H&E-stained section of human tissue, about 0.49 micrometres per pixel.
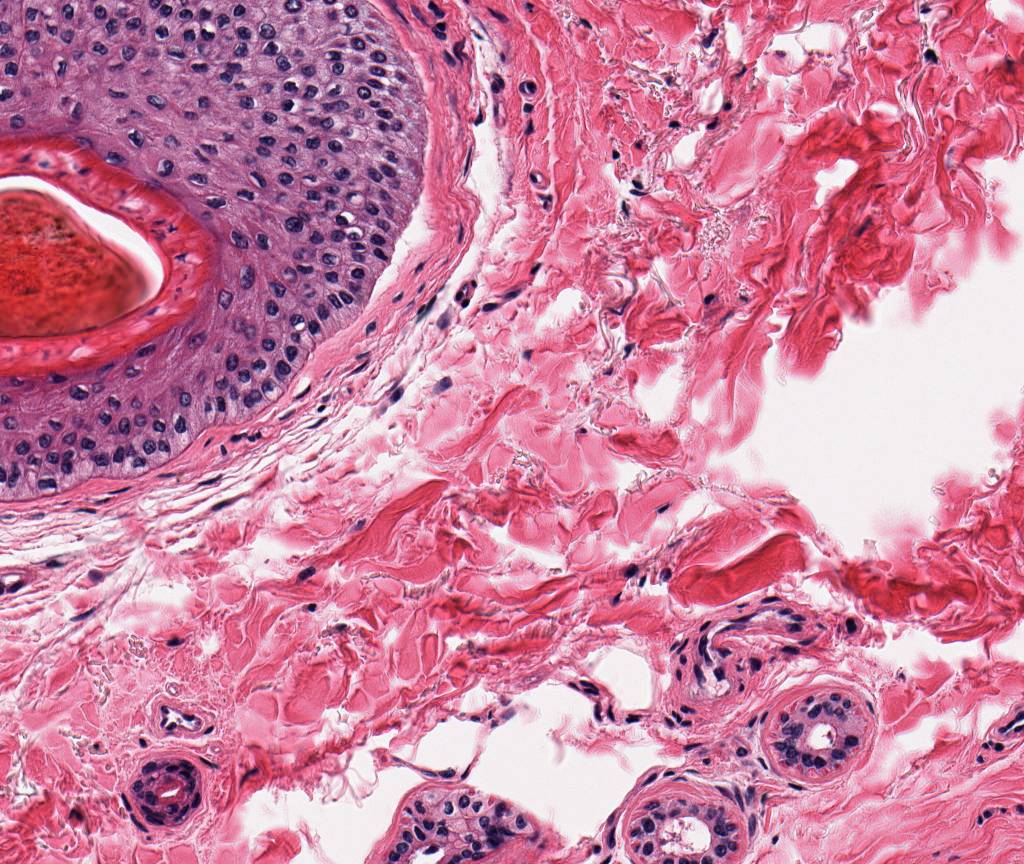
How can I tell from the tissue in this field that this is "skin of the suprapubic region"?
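The tissue in this field is skin of the suprapubic region. A hair follicle, cut in cross section, occupies the upper left, with a hair shaft at its centre. Outside the pink ring is a thick epithelium of many layers, its cells pale-staining with round dark nuclei. Around this follicle epithelium, spindle-shaped nuclei and fibres are arranged concentrically as a layered sheath. Along the bottom of the field lie several small round tubules, lined by cuboidal cells whose dark round nuclei surround small central lumens.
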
